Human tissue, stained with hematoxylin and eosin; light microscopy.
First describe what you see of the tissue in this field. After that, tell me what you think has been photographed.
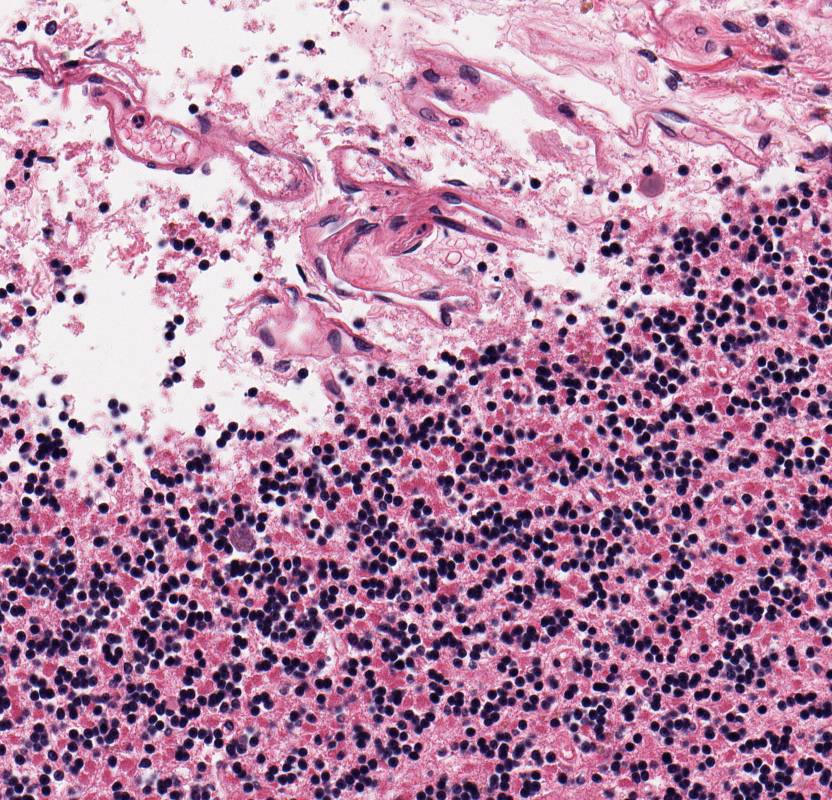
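Lower two-thirds: dense sheet of closely packed small round dark nuclei, deeply basophilic, very little visible cytoplasm. Small irregular pink eosinophilic islands scattered among them. Upper field: wavy pink fibrous strands carrying elongated spindle-shaped nuclei. Tissue: cerebellum.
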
